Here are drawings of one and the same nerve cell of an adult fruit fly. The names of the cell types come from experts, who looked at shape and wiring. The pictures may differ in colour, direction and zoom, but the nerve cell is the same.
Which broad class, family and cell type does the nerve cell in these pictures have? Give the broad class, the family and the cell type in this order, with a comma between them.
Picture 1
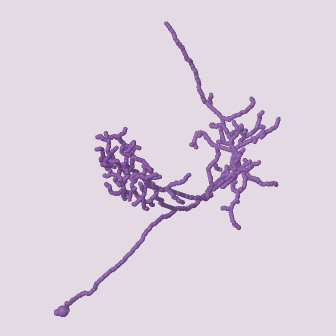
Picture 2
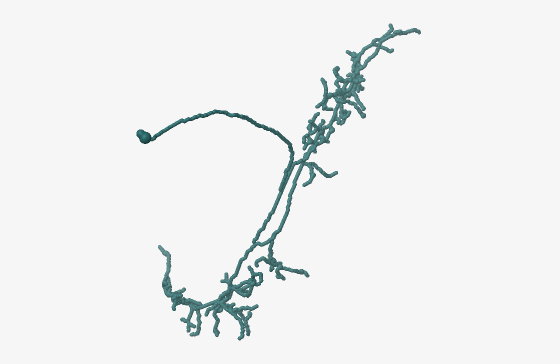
central-brain intrinsic neuron, hemilineage LALa1_posterior, CB2523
